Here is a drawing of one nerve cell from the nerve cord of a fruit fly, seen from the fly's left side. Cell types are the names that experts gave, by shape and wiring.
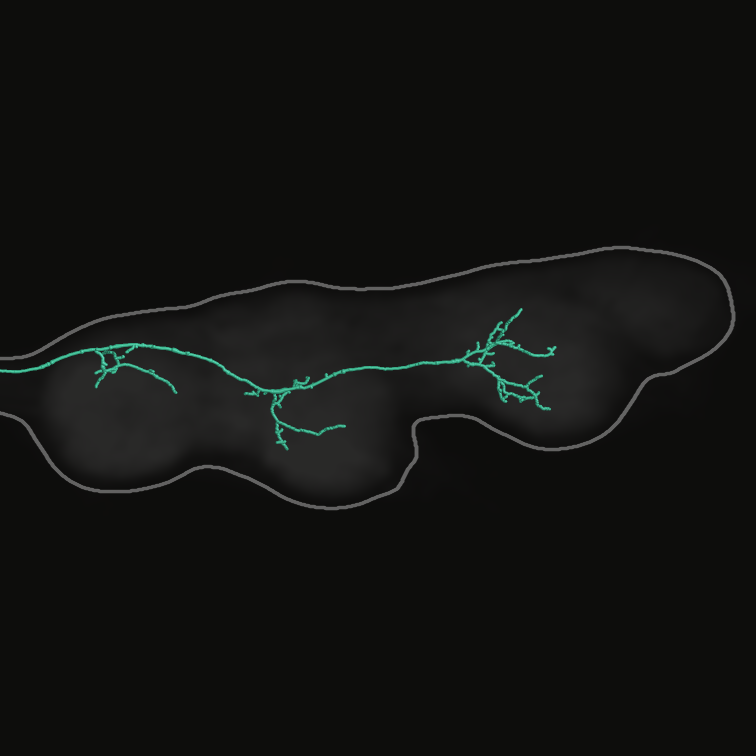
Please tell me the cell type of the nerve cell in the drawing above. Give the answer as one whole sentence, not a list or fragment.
The cell type held by this nerve cell is DNa13.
